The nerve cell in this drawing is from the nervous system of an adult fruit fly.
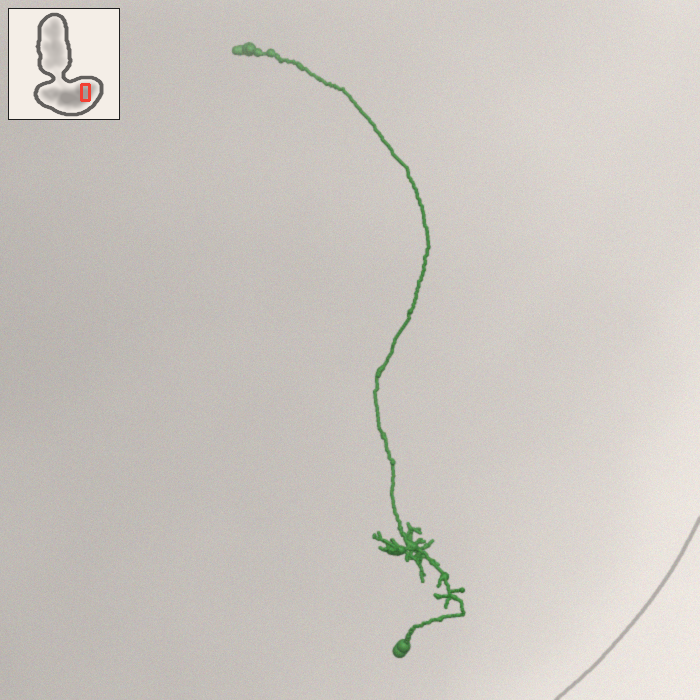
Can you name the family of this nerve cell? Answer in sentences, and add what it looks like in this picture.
The family is Tm. This is an optic-lobe intrinsic neuron. It lies in the brain. The cell body can be seen at the bottom of the picture.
